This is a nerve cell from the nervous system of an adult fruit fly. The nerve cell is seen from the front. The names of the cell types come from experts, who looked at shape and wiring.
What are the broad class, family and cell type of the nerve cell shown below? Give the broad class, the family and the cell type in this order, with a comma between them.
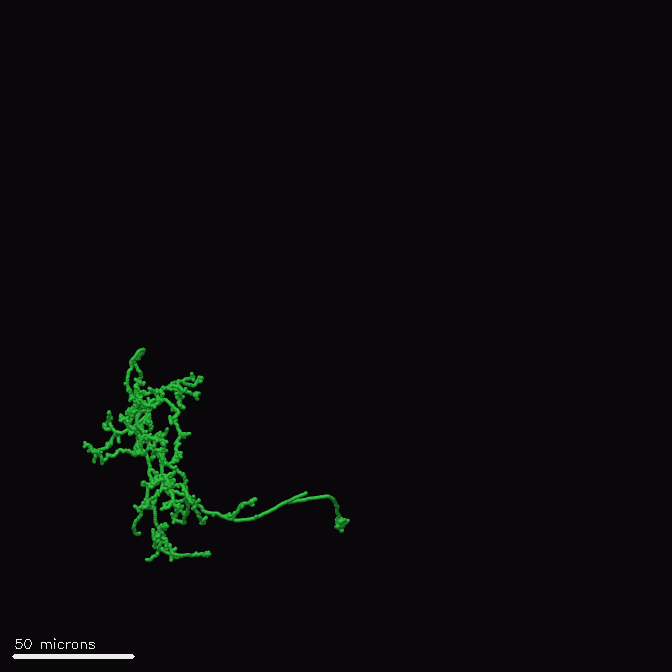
nerve-cord intrinsic neuron, hemilineage 13B, IN13B056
